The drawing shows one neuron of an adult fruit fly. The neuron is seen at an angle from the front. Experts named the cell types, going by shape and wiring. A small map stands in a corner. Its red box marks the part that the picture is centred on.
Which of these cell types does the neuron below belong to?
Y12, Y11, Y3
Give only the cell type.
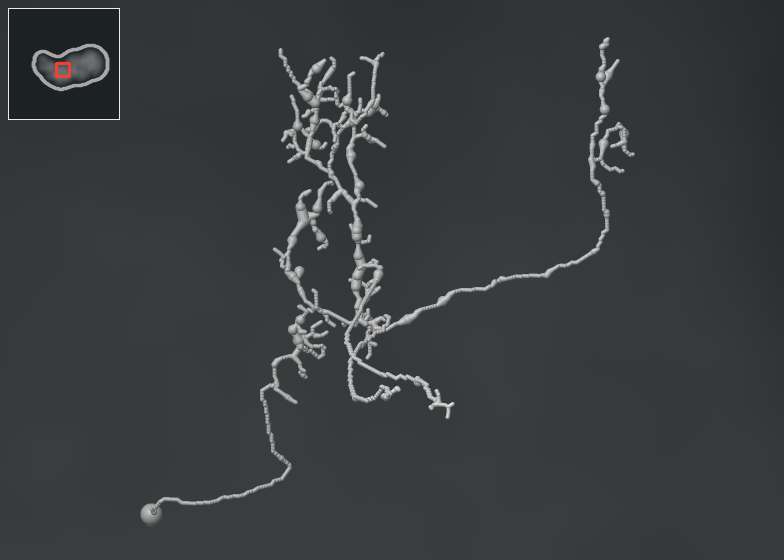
Y12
